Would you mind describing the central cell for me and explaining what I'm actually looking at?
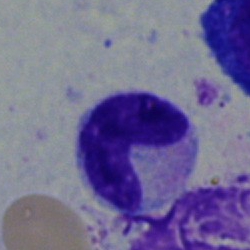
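Take a look at the outline first: round and smooth. Now follow the nucleus, a thick curved band bent into a C that opens toward the lower right. Notice that the chromatin is dark purple and dense. You won't find any nucleoli in it. What you're looking at is a band neutrophil.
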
